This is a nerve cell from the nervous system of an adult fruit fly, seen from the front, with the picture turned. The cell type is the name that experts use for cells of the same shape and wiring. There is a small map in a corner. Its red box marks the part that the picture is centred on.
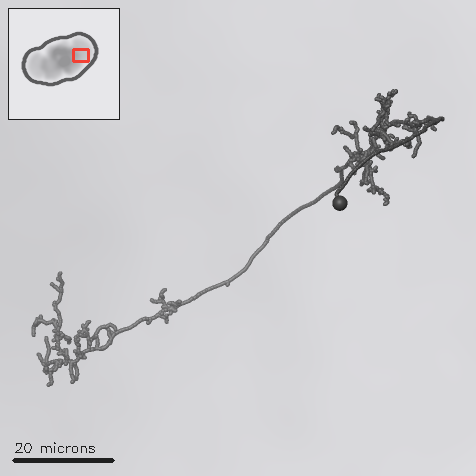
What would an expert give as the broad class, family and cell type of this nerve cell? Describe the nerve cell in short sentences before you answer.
The cell body can be seen on the right of the picture. By the scale bar it is about 85 microns wide in this view. The picture shows dozens of branch ends. Its broad class is optic-lobe intrinsic neuron. Its family is Tm. Its cell type is Tm5Y.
